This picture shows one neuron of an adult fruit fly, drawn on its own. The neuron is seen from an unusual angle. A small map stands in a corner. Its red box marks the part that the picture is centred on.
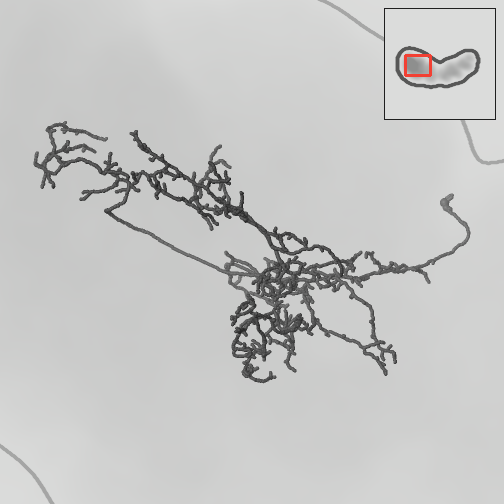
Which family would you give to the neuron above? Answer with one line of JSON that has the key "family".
{"family": "hemilineage VLPl&p1_posterior"}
